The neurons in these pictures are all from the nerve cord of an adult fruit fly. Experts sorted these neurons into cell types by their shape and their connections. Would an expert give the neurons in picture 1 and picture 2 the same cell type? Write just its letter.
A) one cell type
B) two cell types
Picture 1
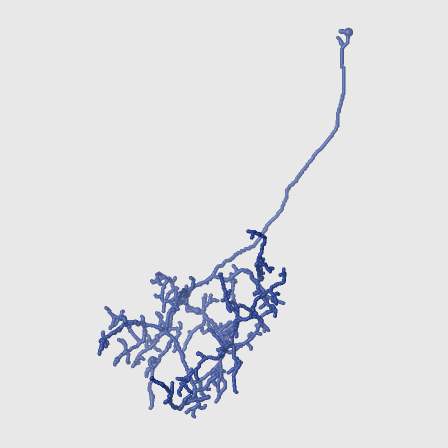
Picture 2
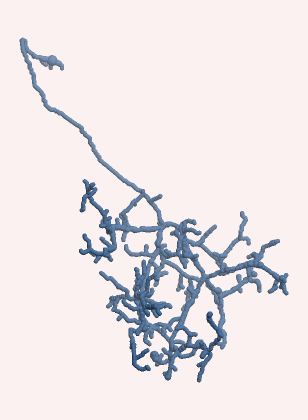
A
